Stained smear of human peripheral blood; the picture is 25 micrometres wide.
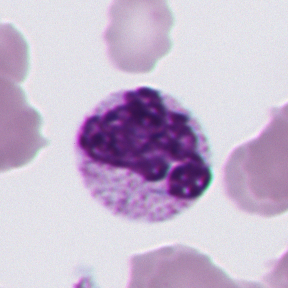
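Segmented neutrophil, the central cell in a stained peripheral blood smear. Its chromatin is dark purple and coarsely clumped, and no nucleoli are visible in the nucleus. Fine purple granules are scattered evenly through the cytoplasm, which contains no vacuoles.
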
